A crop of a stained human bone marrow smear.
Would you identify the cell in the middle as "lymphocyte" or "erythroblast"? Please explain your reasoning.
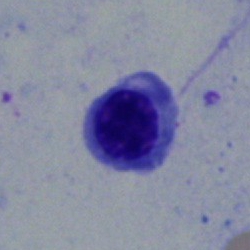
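That one's an erythroblast. The chromatin is what decides it: it's dense and dark purple.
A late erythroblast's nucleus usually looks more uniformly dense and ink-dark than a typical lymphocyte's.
The cytoplasm here is blue, its rim wider on the right than on the left, with a paler zone just above the nucleus.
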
